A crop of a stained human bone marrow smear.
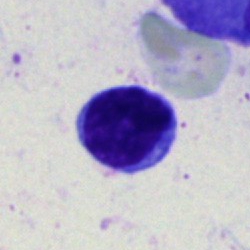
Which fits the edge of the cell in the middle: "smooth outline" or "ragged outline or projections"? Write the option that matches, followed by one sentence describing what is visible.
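Smooth outline. The cell outline is round to slightly oval with a smooth edge.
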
